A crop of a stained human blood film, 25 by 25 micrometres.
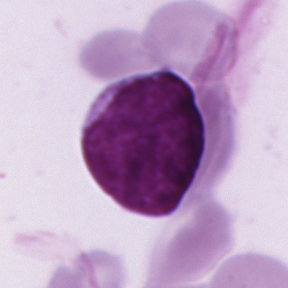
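Myeloblast, central cell in a stained peripheral blood smear. The outline is smooth and rounded. The nucleus, about 13 by 11 micrometres, is roughly round to oval, without indentation or lobes, and no distinct nucleoli are seen. Scant cytoplasm shows mainly as a thin pale crescent at the upper left.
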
